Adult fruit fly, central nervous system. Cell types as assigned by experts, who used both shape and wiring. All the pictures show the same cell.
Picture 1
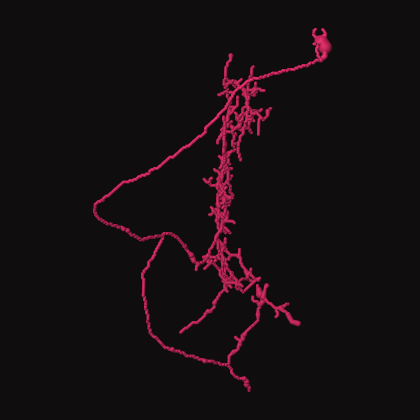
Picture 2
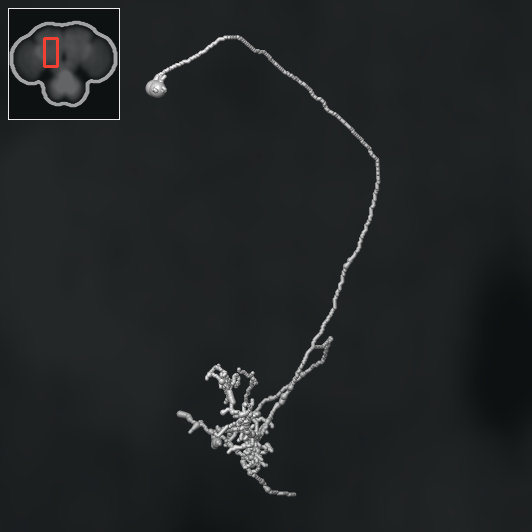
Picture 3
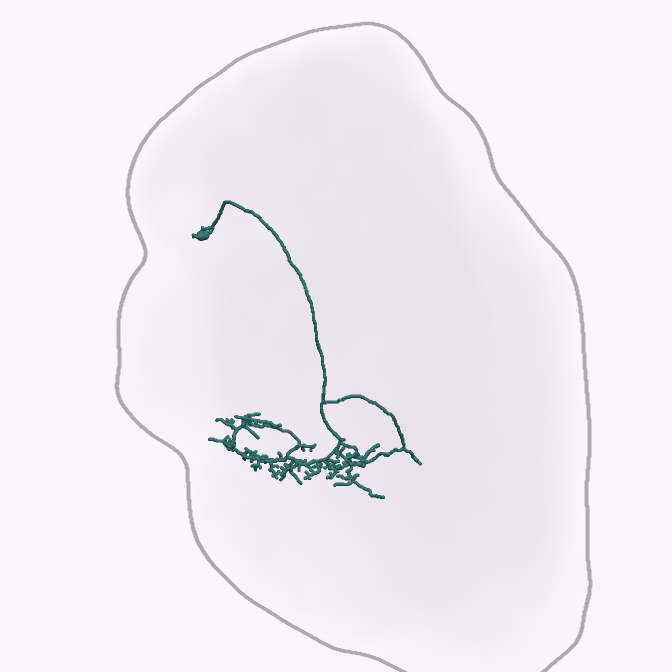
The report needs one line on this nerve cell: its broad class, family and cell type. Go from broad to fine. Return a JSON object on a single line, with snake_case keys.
{"broad_class": "central-brain intrinsic neuron", "family": "hemilineage WEDd1", "cell_type": "SAD001"}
